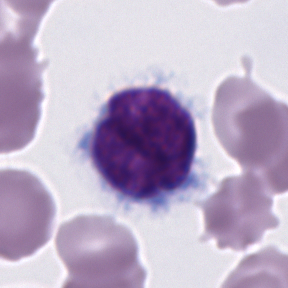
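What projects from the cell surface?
Fine, pale blue, hair-like projections, all the way around.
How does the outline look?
Ragged and fringed rather than smooth.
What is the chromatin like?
Dense and dark purple.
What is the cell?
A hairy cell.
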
